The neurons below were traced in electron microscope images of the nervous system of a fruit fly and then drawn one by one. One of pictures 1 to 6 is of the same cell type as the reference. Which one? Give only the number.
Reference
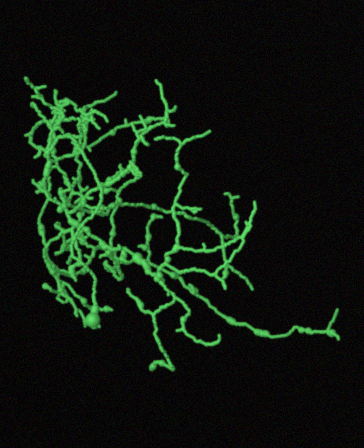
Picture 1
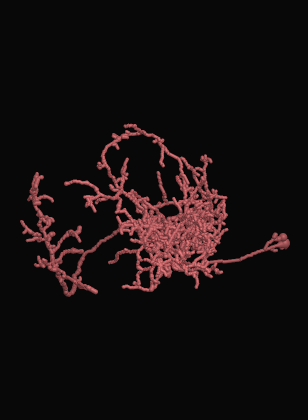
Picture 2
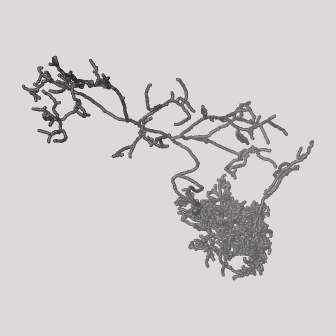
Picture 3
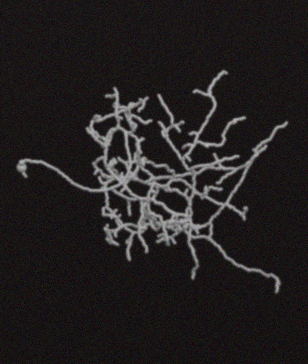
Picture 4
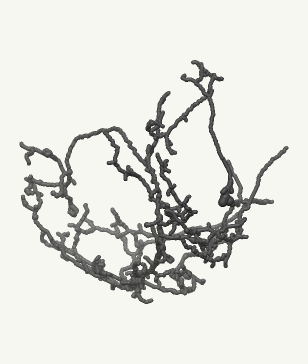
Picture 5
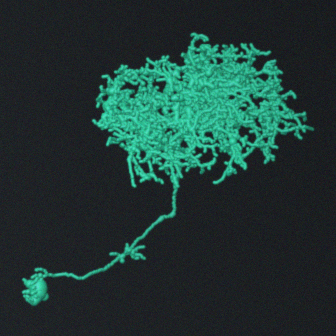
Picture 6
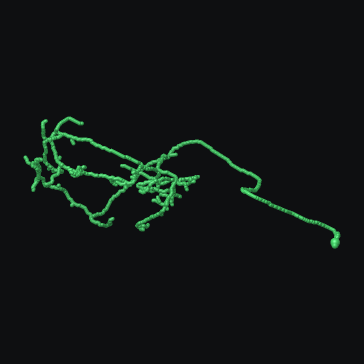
3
